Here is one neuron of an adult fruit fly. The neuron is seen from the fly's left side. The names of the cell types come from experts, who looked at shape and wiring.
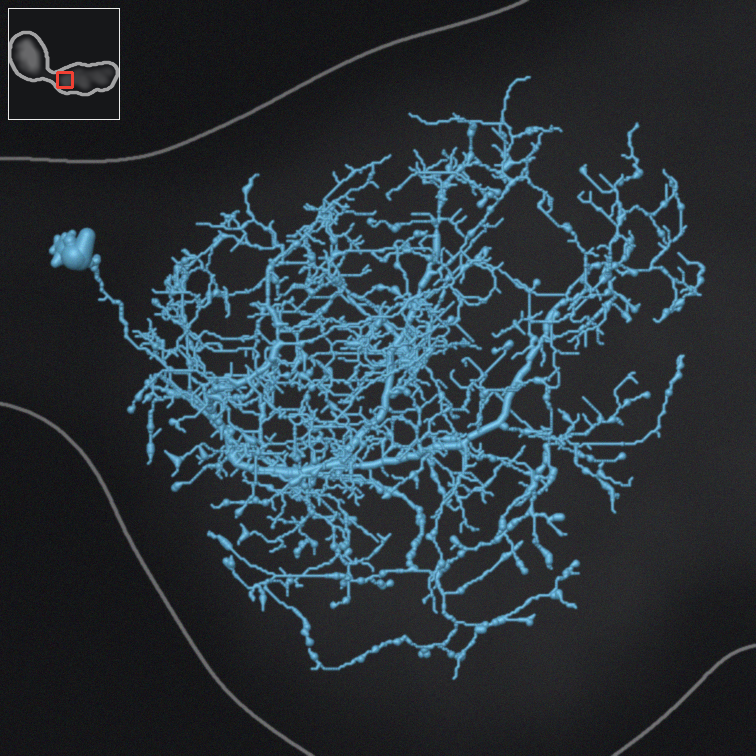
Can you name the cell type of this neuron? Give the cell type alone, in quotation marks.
"IN09A006"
